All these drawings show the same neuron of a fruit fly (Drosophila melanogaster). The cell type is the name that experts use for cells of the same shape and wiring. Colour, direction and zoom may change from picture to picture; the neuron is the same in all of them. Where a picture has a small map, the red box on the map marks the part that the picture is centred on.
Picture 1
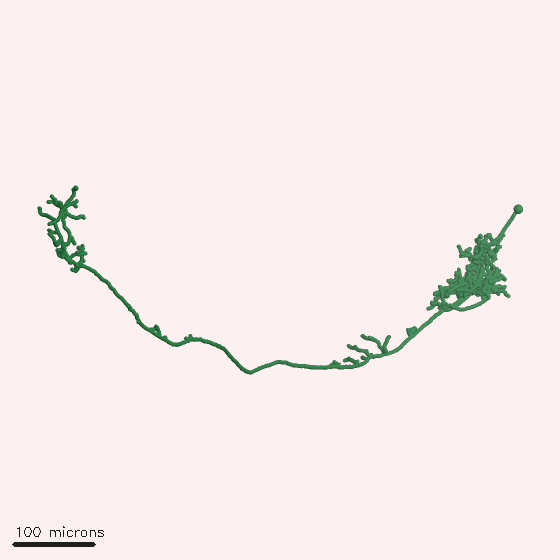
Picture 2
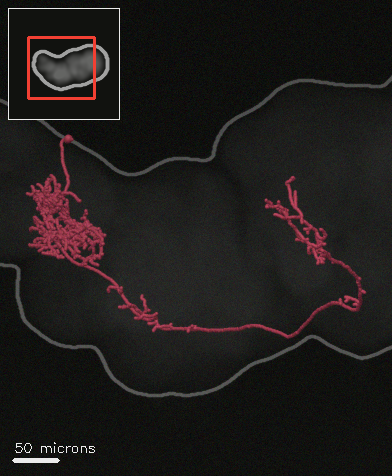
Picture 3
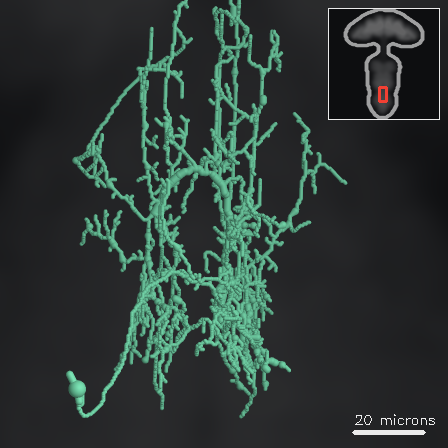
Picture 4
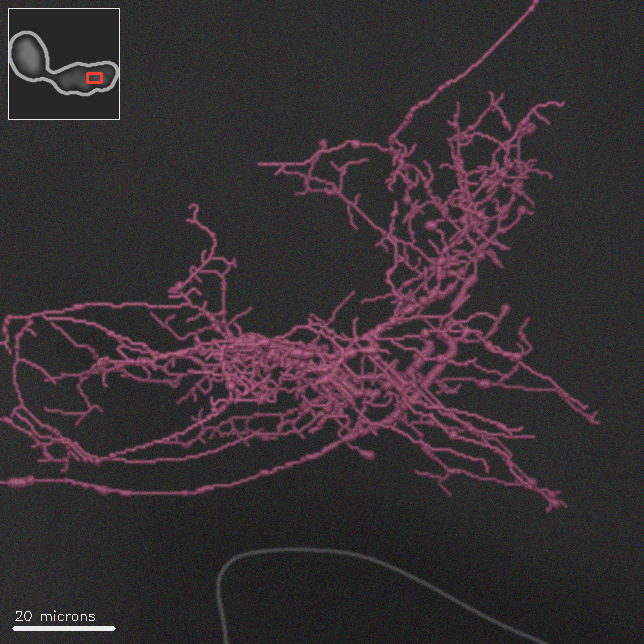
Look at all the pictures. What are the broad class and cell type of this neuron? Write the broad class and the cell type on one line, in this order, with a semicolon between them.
ascending neuron; ANXXX144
